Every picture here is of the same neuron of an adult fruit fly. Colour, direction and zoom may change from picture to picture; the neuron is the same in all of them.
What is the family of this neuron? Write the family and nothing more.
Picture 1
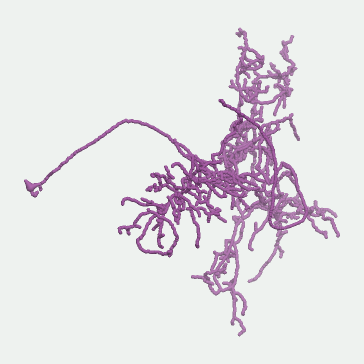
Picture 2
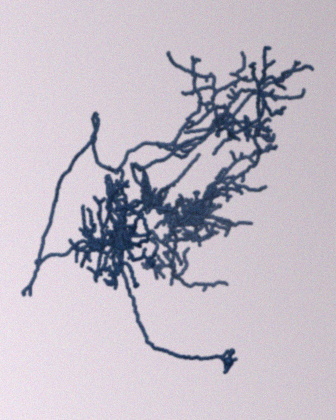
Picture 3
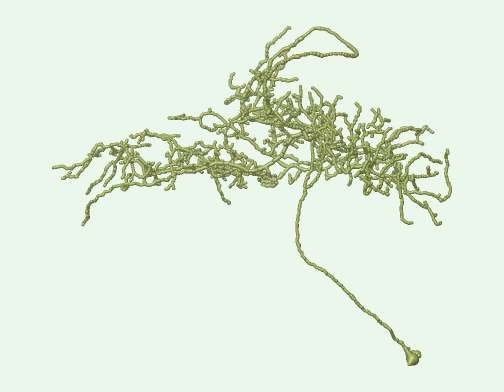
LoVP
